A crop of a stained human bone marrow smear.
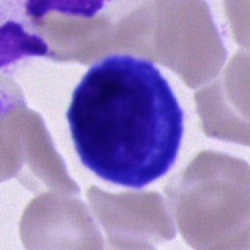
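Plasma cell in a stained bone marrow smear. Staining: the whole cell is a deep, dark blue-purple, with a thin, slightly paler blue rim along its right edge. Chromatin: dense and dark, without an open, fine pattern. Granules: none visible.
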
